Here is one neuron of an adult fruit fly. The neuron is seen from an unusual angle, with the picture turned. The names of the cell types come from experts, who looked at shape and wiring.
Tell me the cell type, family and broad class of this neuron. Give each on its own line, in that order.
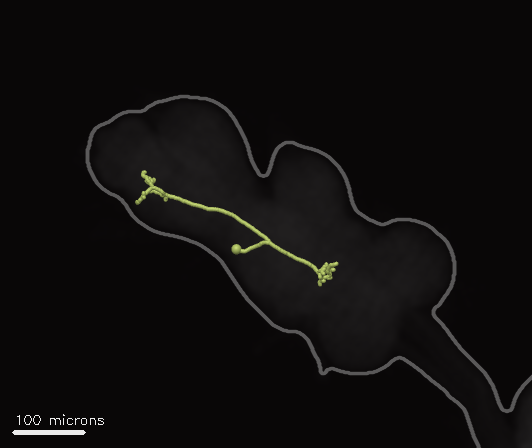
GFC3
hemilineage 11A
nerve-cord intrinsic neuron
